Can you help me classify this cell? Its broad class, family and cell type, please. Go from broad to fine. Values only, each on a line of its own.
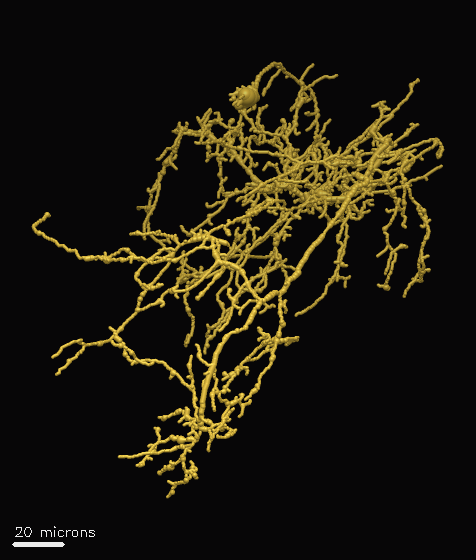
nerve-cord intrinsic neuron
hemilineage 19B
IN19B007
